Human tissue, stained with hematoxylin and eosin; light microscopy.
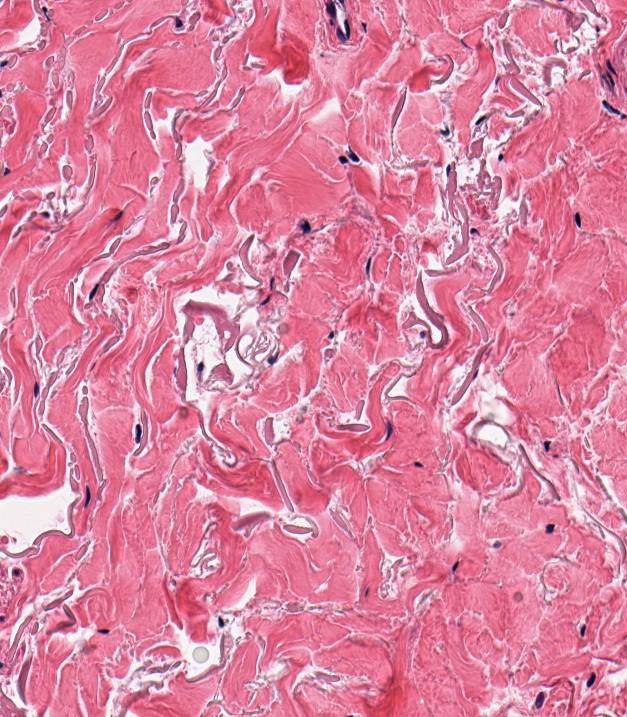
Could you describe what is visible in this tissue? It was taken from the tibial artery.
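You've got nothing but densely packed eosinophilic collagen bundles, and no epithelium at all. They run in many different directions rather than in one parallel array, many wavy and curved, especially in the left half. Cells are sparse, mostly small dark elongated fibroblast nuclei between bundles.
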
